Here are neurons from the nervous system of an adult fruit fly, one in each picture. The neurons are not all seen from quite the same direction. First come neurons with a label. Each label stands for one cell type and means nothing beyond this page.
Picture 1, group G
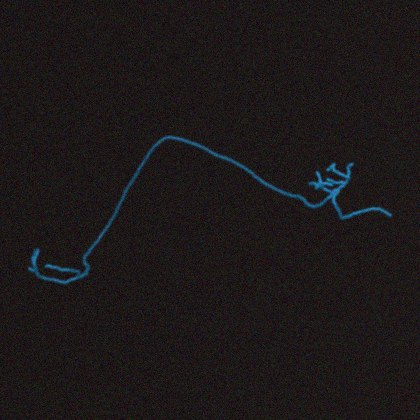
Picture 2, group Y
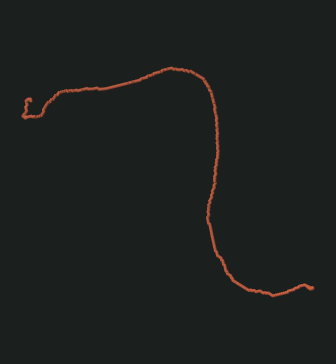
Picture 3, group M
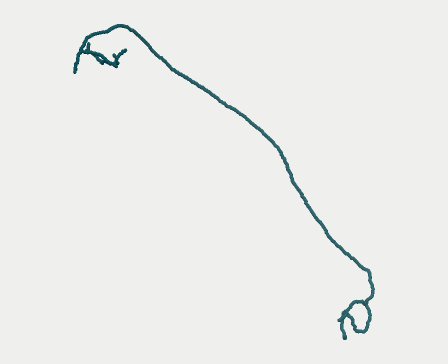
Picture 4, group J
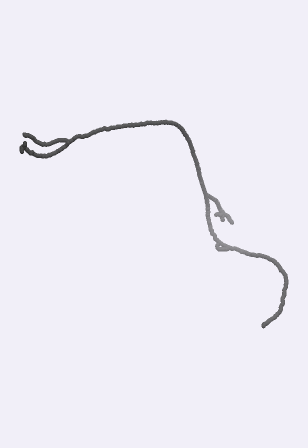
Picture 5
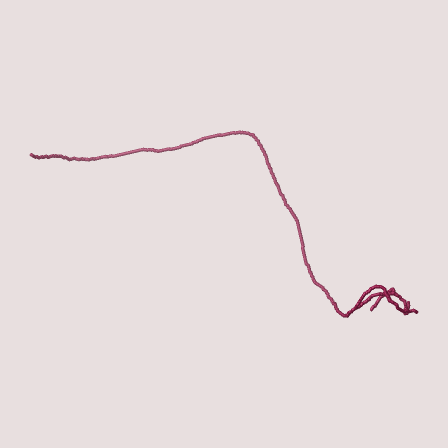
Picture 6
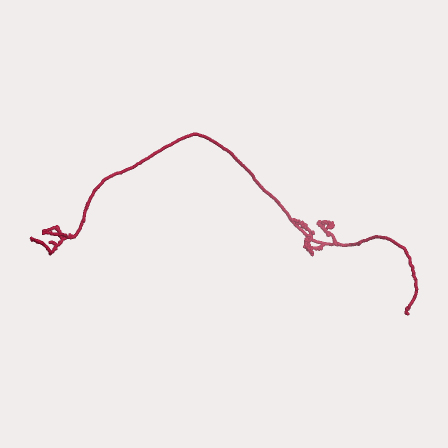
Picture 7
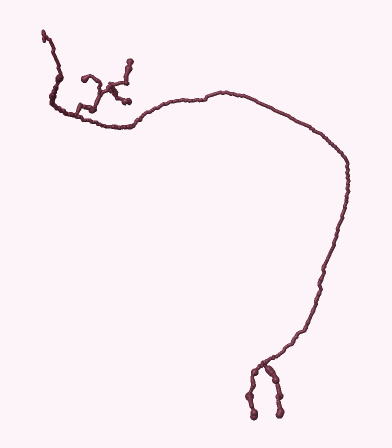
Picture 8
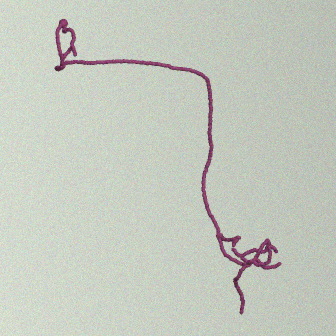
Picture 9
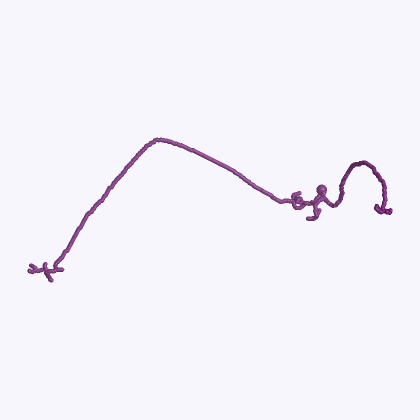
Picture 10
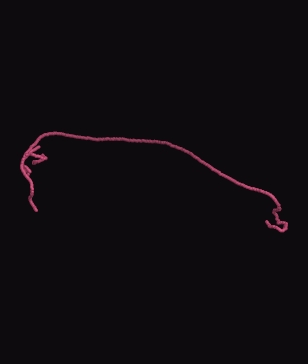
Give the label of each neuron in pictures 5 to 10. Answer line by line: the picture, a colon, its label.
5: group G
6: group J
7: group Y
8: group G
9: group J
10: group M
